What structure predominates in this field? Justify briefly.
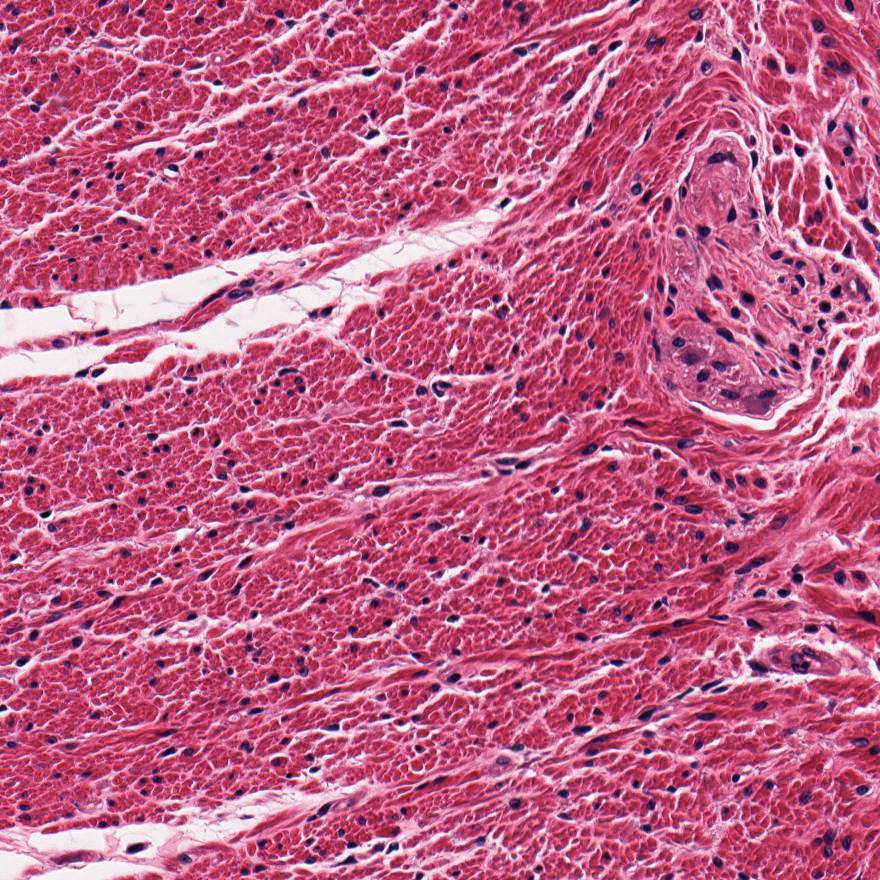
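I'd call this smooth muscle: its cells pack nearly the whole field, mostly cut across as small polygonal red profiles. Looking for cross-striations, I find none anywhere. The nuclei are small, dark and oval, scattered singly. Thin pale pink connective tissue septa divide the muscle into bundles, running diagonally from lower left toward upper right.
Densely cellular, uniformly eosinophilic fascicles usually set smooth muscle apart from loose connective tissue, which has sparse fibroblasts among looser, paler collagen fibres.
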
